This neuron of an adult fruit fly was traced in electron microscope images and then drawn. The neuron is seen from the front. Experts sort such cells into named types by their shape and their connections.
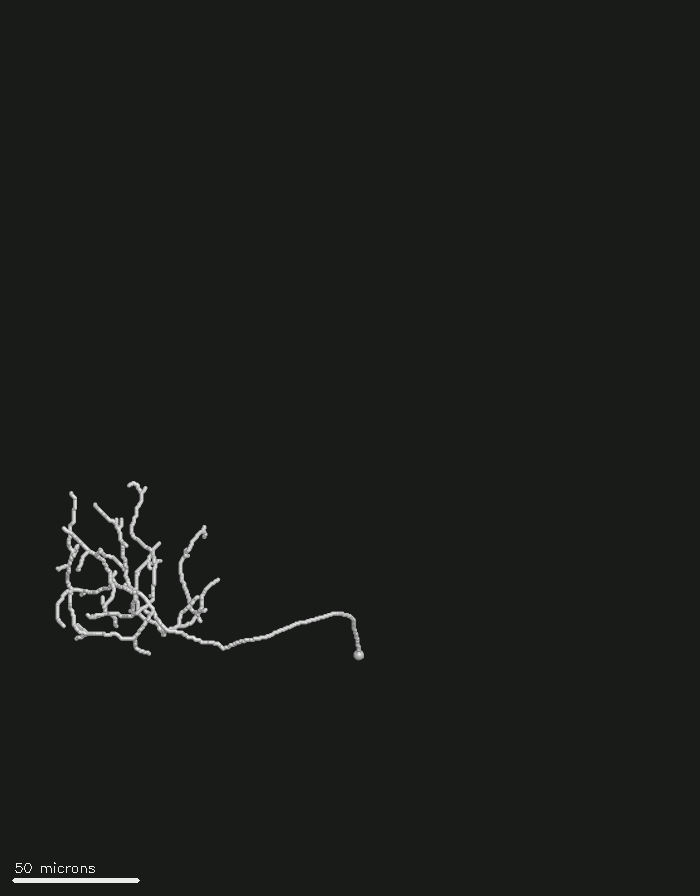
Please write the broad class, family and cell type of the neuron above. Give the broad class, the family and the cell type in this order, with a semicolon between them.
nerve-cord intrinsic neuron; hemilineage 13B; IN13B065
